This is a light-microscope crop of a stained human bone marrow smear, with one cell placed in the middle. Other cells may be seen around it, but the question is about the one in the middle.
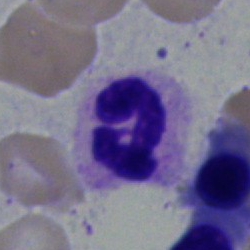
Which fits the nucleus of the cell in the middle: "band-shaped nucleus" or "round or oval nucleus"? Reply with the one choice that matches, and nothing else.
Band-shaped nucleus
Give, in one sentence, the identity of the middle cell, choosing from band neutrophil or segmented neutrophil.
At the crop's centre, the cell is a segmented neutrophil.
